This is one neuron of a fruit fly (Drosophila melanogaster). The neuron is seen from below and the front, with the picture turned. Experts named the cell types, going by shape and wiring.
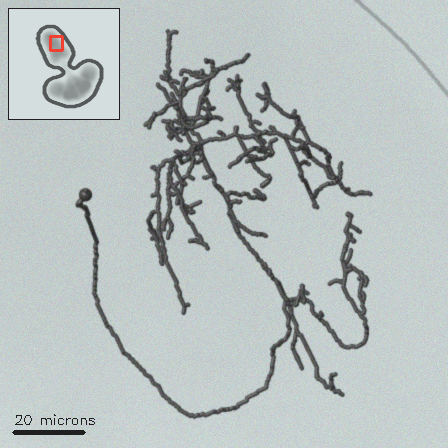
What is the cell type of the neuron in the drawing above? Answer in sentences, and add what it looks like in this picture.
The cell type is IN12B059. This is a nerve-cord intrinsic neuron. It is in the nerve cord and does not reach the brain. From top to bottom in the picture it spans about 110 microns. The picture shows dozens of branch ends.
